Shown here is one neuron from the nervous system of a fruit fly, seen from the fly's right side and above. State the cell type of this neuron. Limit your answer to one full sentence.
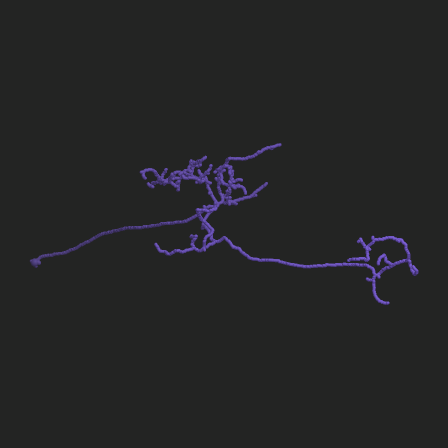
This particular neuron has the cell type IN07B083_c.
